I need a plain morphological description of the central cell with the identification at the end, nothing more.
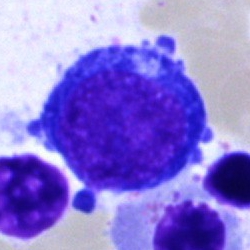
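Chromatin: finely stippled purple, not coarsely clumped. Cytoplasm: narrow deep-blue rim around nucleus; pale patch at top, above nucleus. Surface: small rounded blue blebs, most at upper right. Cell: proerythroblast.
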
